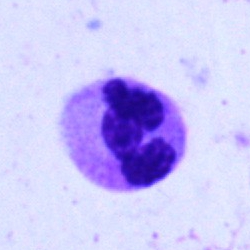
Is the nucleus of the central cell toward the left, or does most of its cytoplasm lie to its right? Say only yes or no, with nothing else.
No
